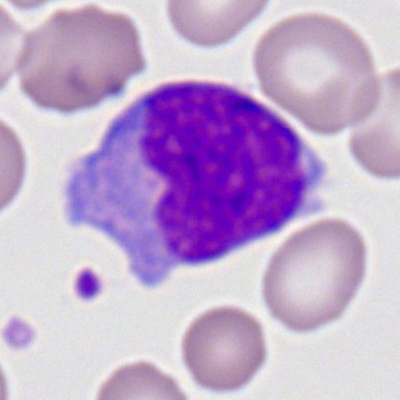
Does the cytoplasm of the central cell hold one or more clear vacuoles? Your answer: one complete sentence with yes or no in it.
No, not a single vacuole is visible in its cytoplasm.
